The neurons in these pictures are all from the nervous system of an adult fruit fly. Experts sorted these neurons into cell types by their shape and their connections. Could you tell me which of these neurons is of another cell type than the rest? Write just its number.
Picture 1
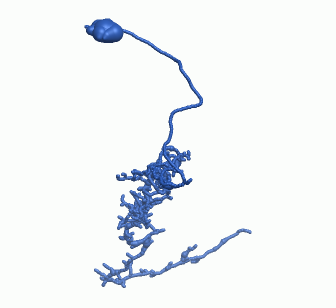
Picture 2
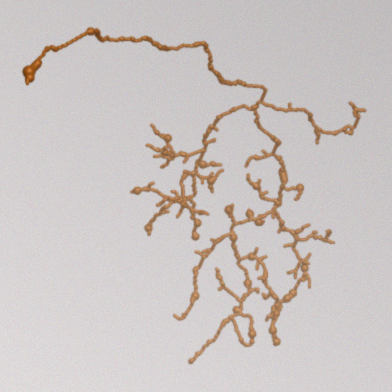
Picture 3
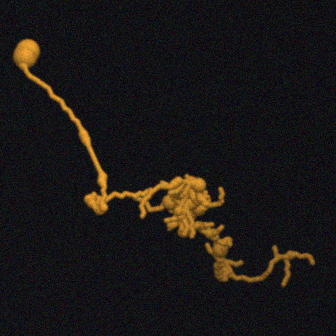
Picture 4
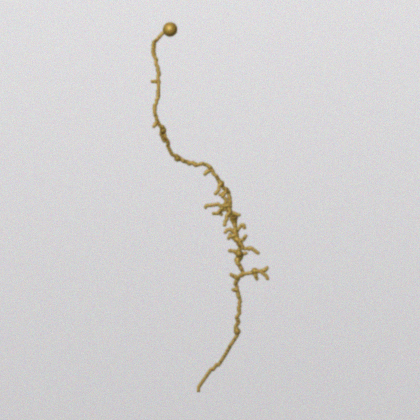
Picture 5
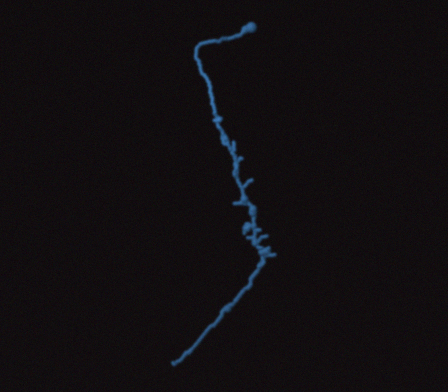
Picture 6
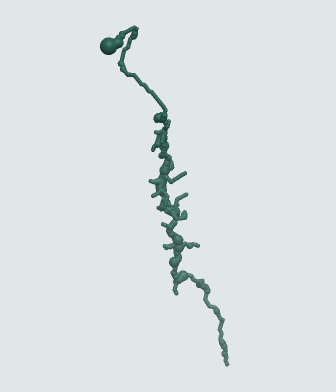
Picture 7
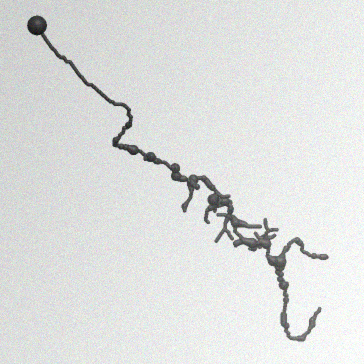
2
